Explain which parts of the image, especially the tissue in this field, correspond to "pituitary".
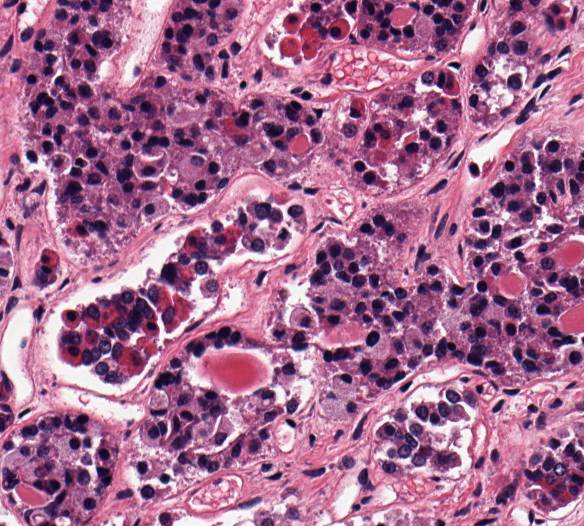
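The tissue in this field is pituitary. Throughout, the cells form rounded nests and clusters separated by thin pink fibrous septa. Some cells have bright red granular cytoplasm and are most crowded in the cluster at the left middle of the field.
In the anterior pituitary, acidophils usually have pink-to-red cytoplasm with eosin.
The red cells here agree with that.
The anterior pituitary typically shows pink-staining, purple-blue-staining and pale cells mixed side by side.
The nuclei are small, round, dark and fairly uniform from cell to cell. Scattered among the nests are round, smooth, homogeneous pink globules, the largest just below the centre of the field.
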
